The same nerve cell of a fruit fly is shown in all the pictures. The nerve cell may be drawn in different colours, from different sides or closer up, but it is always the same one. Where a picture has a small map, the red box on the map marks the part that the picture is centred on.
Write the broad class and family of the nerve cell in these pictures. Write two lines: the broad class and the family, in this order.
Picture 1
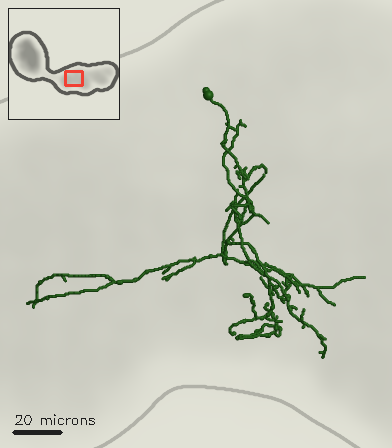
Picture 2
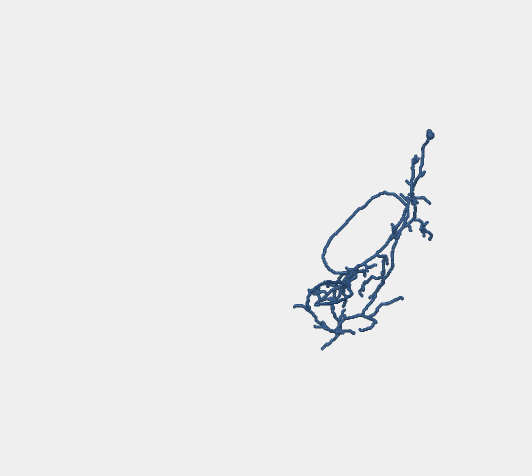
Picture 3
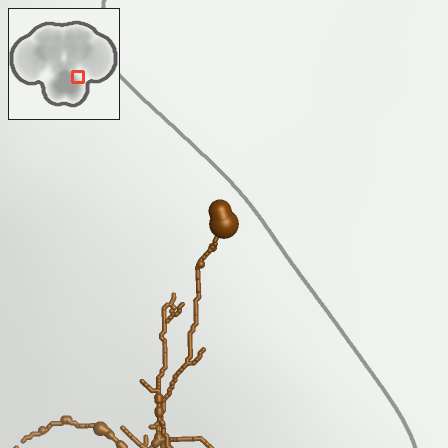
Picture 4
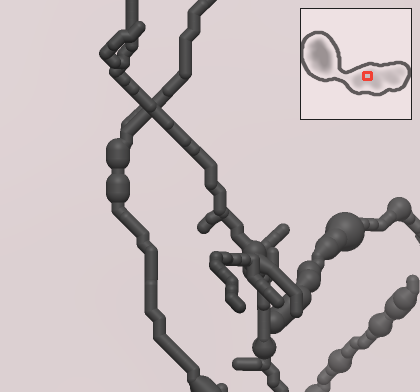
nerve-cord intrinsic neuron
hemilineage 17A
